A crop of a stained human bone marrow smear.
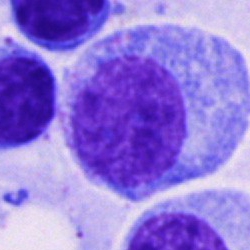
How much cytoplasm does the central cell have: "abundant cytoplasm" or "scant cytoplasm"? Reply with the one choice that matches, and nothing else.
Abundant cytoplasm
